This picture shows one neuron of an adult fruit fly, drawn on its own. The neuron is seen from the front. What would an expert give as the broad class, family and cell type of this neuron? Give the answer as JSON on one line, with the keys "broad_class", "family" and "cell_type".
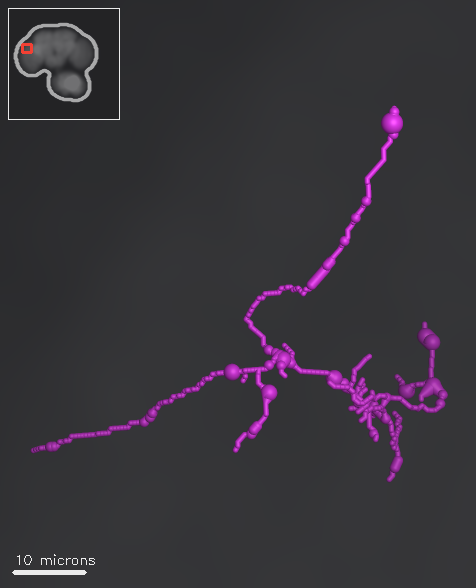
{"broad_class": "optic-lobe intrinsic neuron", "family": "Mi", "cell_type": "Mi15"}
